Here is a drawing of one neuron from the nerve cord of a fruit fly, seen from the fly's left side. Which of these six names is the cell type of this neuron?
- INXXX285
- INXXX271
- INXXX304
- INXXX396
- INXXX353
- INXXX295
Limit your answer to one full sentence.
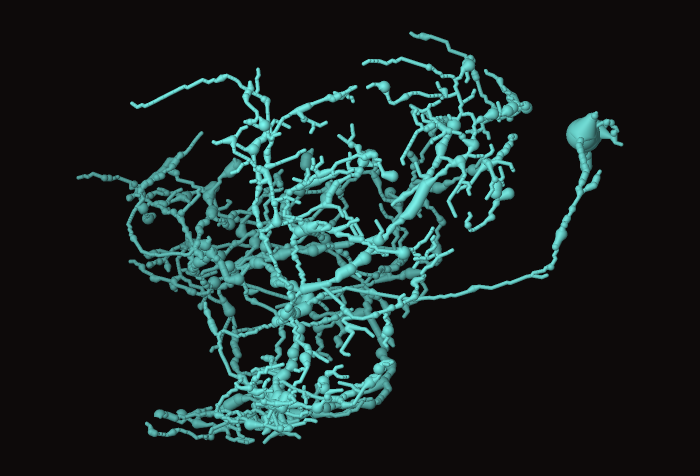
The neuron has INXXX285 as its cell type.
